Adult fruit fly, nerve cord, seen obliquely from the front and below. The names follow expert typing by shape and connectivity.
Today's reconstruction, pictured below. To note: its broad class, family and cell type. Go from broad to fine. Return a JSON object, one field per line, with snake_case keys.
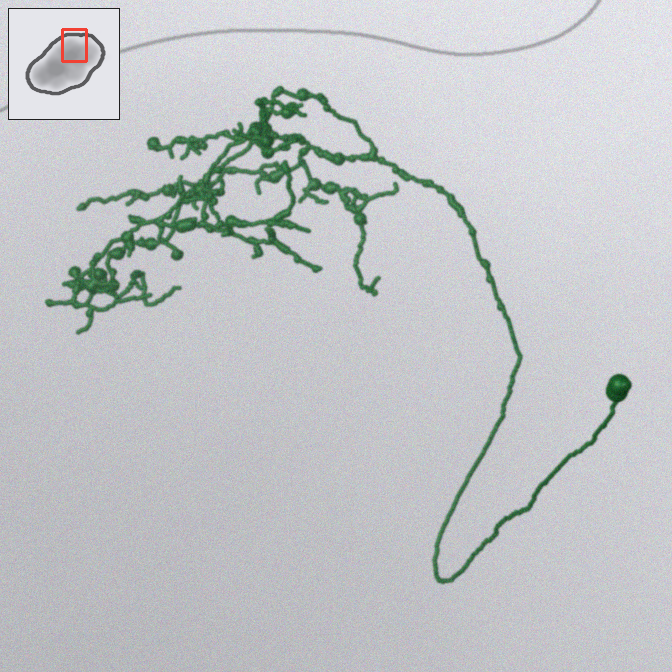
{
 "broad_class": "nerve-cord intrinsic neuron",
 "family": "hemilineage 02A",
 "cell_type": "IN02A060"
}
